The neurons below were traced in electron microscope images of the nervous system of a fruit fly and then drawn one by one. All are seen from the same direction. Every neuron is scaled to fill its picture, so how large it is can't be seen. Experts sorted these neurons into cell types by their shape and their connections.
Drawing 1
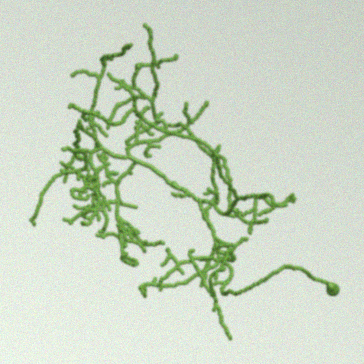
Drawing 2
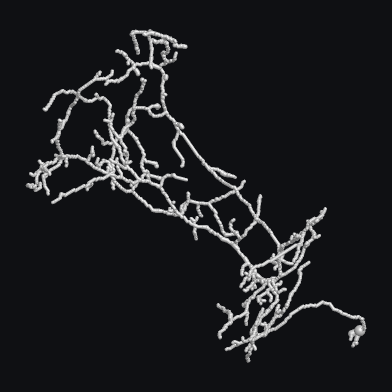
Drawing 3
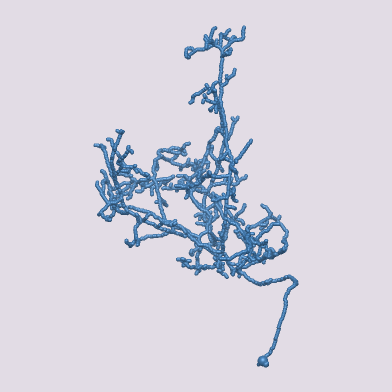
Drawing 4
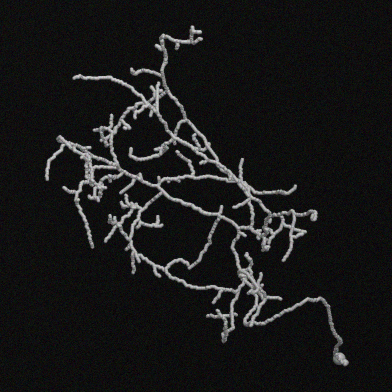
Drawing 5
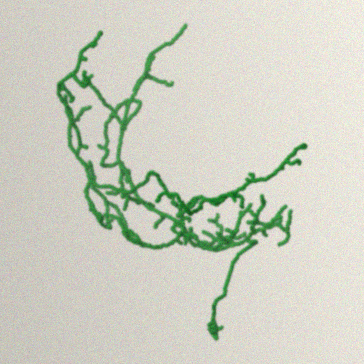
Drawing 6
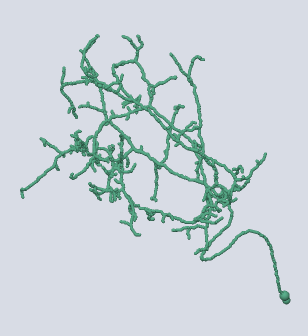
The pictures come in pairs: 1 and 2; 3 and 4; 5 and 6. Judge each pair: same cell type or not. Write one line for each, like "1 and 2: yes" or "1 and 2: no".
1 and 2: no
3 and 4: yes
5 and 6: no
